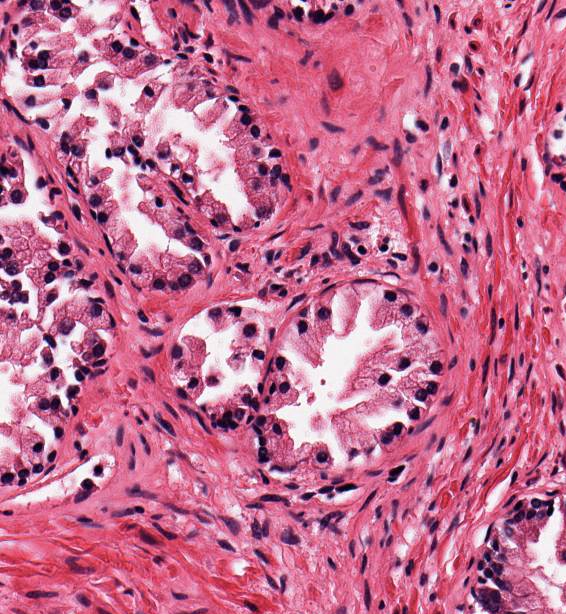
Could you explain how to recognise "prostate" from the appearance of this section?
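So, in this prostate, glands with open lumens lie scattered in pink stroma, crowded at the upper left, with one rounded gland in the centre. That central gland fits best: its lumen is star-shaped, with a jagged inner border.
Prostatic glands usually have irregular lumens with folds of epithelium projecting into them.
The lining cells have abundant pale pink, finely granular cytoplasm and small, round, dark-staining nuclei.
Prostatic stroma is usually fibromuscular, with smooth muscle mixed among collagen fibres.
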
